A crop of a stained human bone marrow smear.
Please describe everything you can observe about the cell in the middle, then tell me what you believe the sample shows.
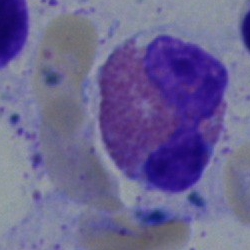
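The nucleus is divided into two lobes, one upper and one lower, and lies along the right side of the cell. Its chromatin is dark and dense. Abundant cytoplasm fills the left half. This is an eosinophil.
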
